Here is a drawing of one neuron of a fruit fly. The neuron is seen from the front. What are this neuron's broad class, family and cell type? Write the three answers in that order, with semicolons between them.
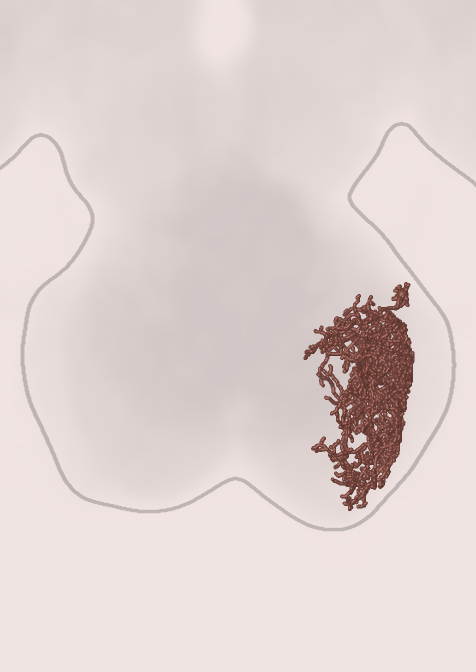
nerve-cord intrinsic neuron; hemilineage 19A; IN19A013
